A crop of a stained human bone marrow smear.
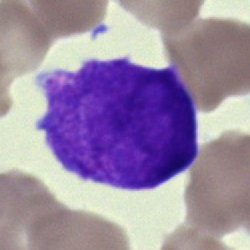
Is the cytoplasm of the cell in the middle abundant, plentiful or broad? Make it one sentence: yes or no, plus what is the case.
No, scant cytoplasm surrounds the nucleus of this cell.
